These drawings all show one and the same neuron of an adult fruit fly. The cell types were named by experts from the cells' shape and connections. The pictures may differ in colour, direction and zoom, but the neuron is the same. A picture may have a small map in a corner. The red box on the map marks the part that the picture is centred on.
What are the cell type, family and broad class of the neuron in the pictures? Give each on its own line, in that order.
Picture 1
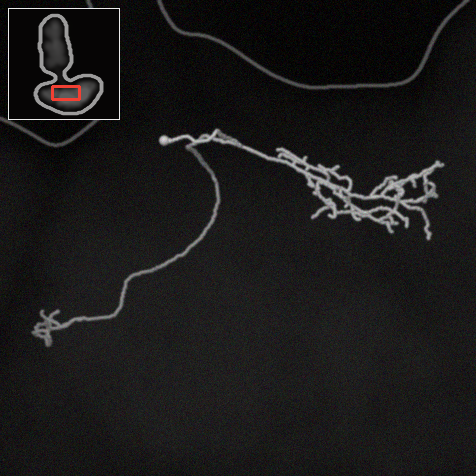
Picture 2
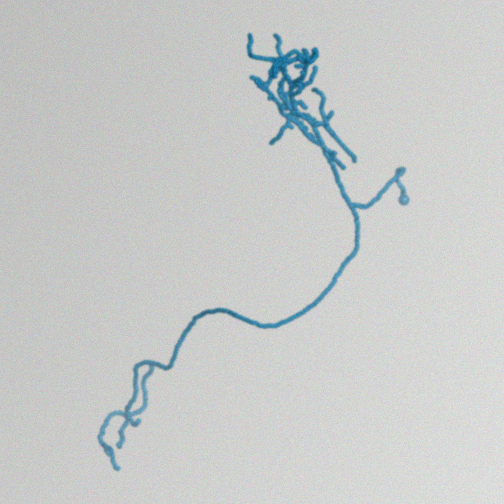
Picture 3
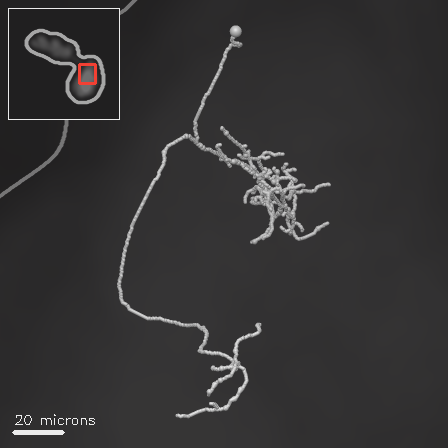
CB1023
hemilineage LB3
central-brain intrinsic neuron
